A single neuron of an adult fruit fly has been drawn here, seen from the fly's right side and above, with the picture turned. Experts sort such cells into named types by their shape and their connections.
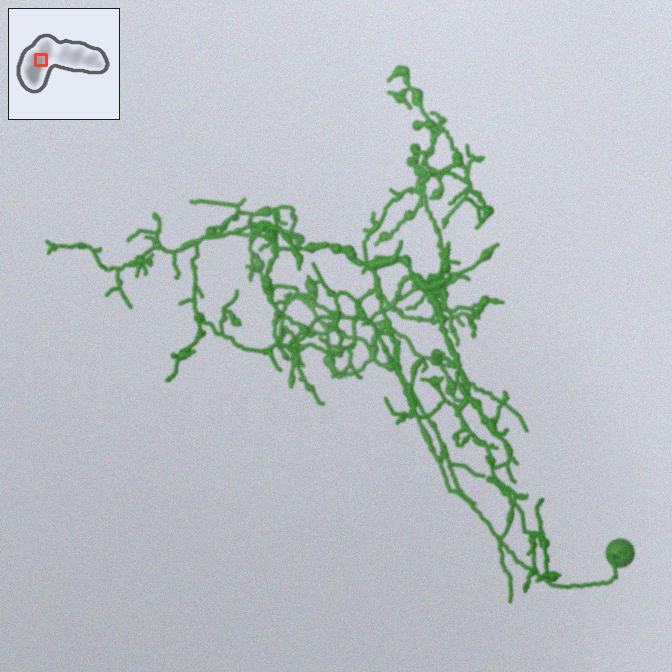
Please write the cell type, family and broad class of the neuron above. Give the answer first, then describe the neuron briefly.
Its cell type is WED151. Its family is hemilineage DM5_ventral. Its broad class is central-brain intrinsic neuron. The cell body is at the lower right of the picture. The picture shows dozens of branch ends.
